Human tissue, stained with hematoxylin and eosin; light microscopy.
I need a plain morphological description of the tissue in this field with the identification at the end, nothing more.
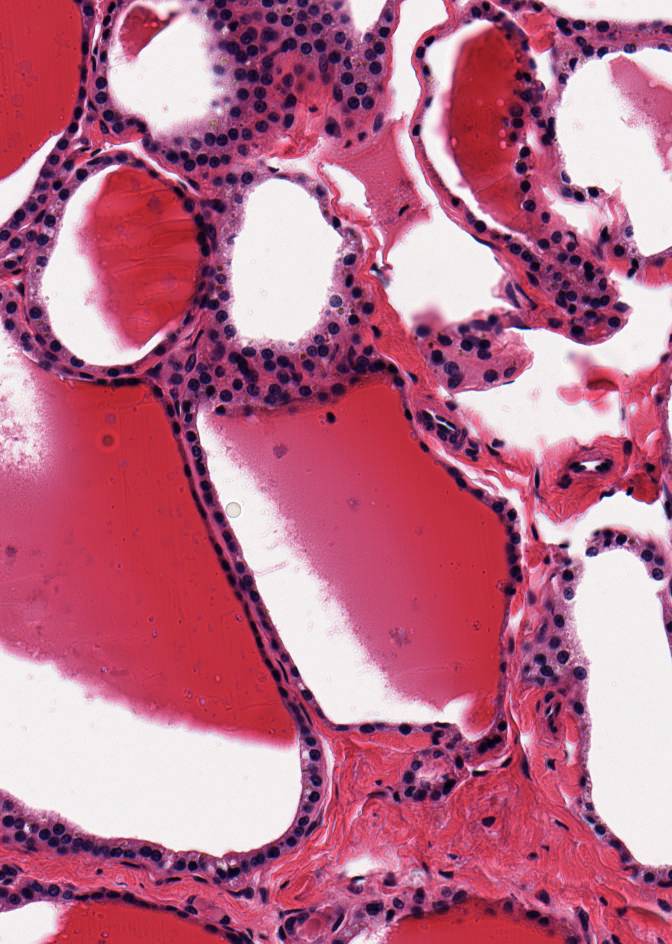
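The largest follicles seem to sit lower left and centre, smaller ones upper left. Lining nuclei: small, round, evenly dark. Pink fibrous stroma is thickest lower right. In many follicles the pink luminal material has shrunk from the lining, leaving white gaps. This is thyroid.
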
